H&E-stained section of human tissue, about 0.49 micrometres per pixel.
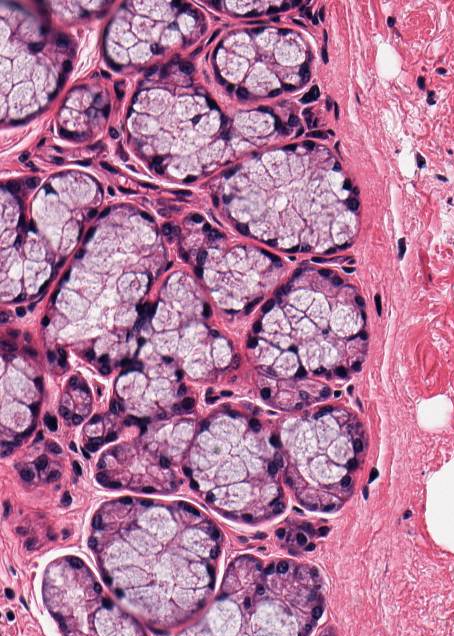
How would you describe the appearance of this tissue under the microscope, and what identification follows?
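Rounded, tightly packed glandular acini take up the left two-thirds of the field. Looking closer, they're built of mucous cells whose cytoplasm is pale, finely bubbly and lilac-grey. Their nuclei are dark and flattened, pressed against the base along the rim of each acinus. Thin pink fibrous septa keep the acini apart from one another. So this is minor salivary gland.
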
